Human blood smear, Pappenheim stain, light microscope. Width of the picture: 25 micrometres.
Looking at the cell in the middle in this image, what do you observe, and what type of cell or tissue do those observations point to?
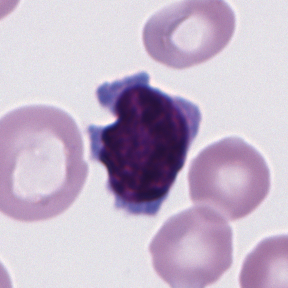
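Description: the cell outline is ragged, with small irregular cytoplasmic projections. A notch indents the left side of the nucleus, and no nucleolus is visible. The cytoplasm shows no granules. Identification: typical lymphocyte.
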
